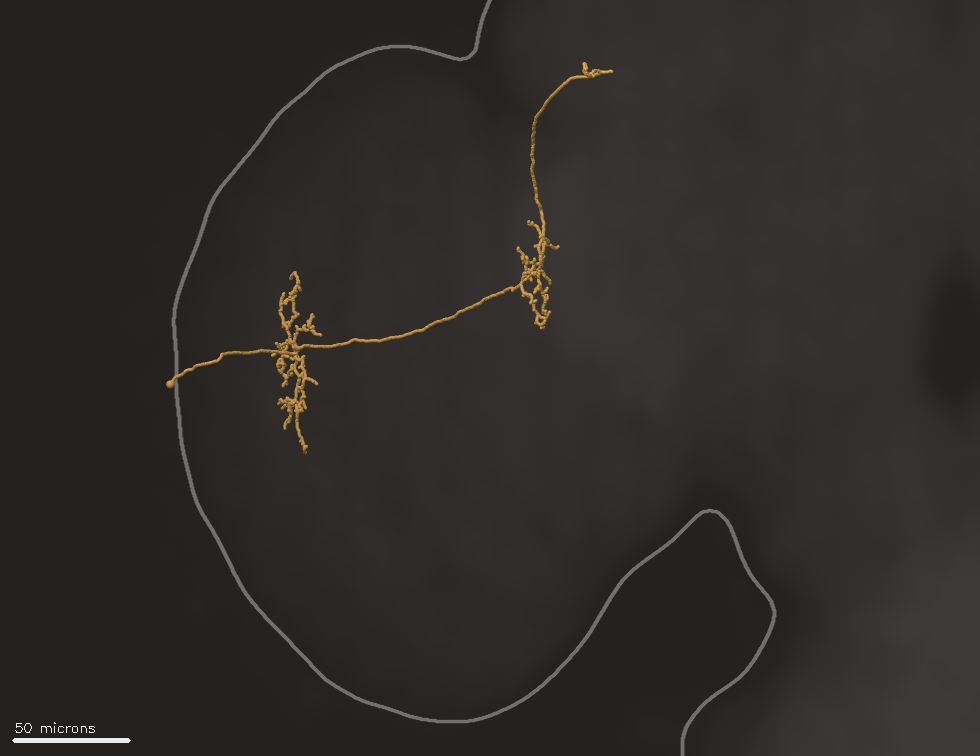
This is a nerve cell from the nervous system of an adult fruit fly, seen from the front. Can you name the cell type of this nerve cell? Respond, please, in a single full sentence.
The cell type for the nerve cell is MeTu4c.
